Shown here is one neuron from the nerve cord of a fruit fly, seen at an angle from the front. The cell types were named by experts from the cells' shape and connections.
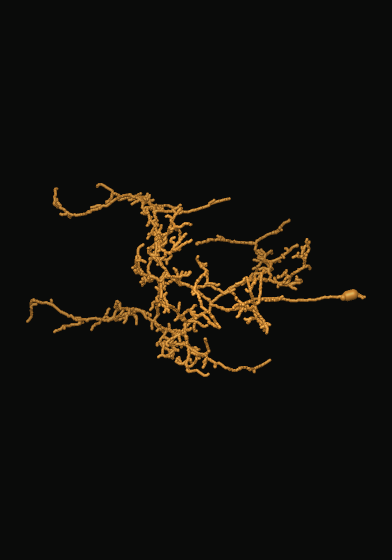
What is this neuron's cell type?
IN20A.22A012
